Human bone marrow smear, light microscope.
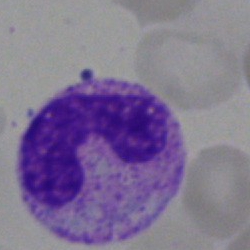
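Band neutrophil at the centre of a stained bone marrow smear: its nucleus is a curved band bent into a horseshoe that opens downward. This nucleus is not divided into separate lobes. Its chromatin is dense, deep purple and coarsely clumped. Fine lilac-purple granules fill the cytoplasm.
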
